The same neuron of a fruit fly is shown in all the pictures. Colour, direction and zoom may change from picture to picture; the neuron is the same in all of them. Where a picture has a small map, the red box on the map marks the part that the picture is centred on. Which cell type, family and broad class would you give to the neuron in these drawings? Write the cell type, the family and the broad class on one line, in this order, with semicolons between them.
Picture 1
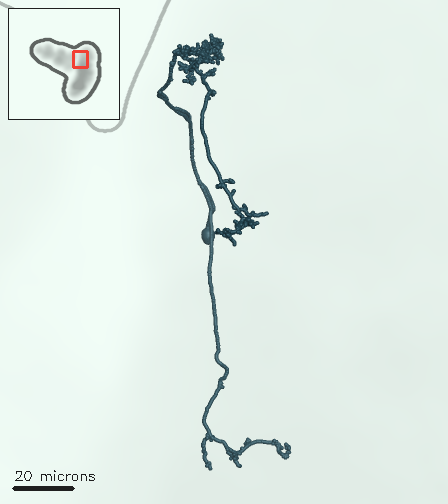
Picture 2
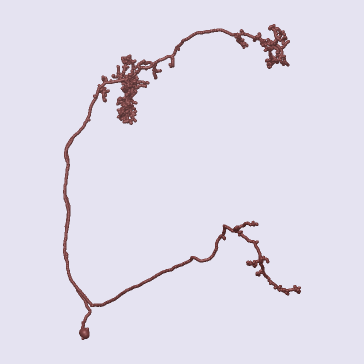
LLPC2; LLPC; visual projection neuron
